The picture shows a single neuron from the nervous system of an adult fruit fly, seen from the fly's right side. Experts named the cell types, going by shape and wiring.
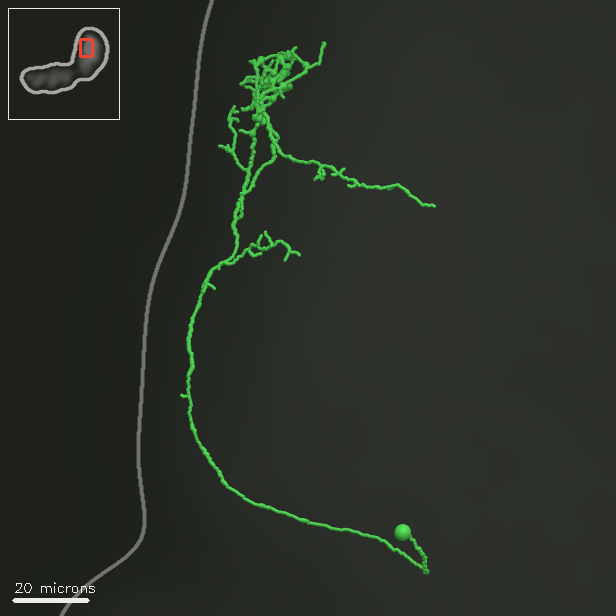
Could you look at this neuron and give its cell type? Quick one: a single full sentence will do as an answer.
It is CB1595 that this neuron is, by cell type.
